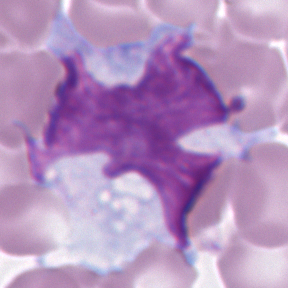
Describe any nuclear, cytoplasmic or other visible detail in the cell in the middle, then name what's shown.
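Nucleus irregular, several pointed, spiky extensions at its edges. Small round dark knob on the nucleus, right edge. Largest area of cytoplasm lower left of the nucleus; no distinct granules visible. Cell in the middle: monocyte.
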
